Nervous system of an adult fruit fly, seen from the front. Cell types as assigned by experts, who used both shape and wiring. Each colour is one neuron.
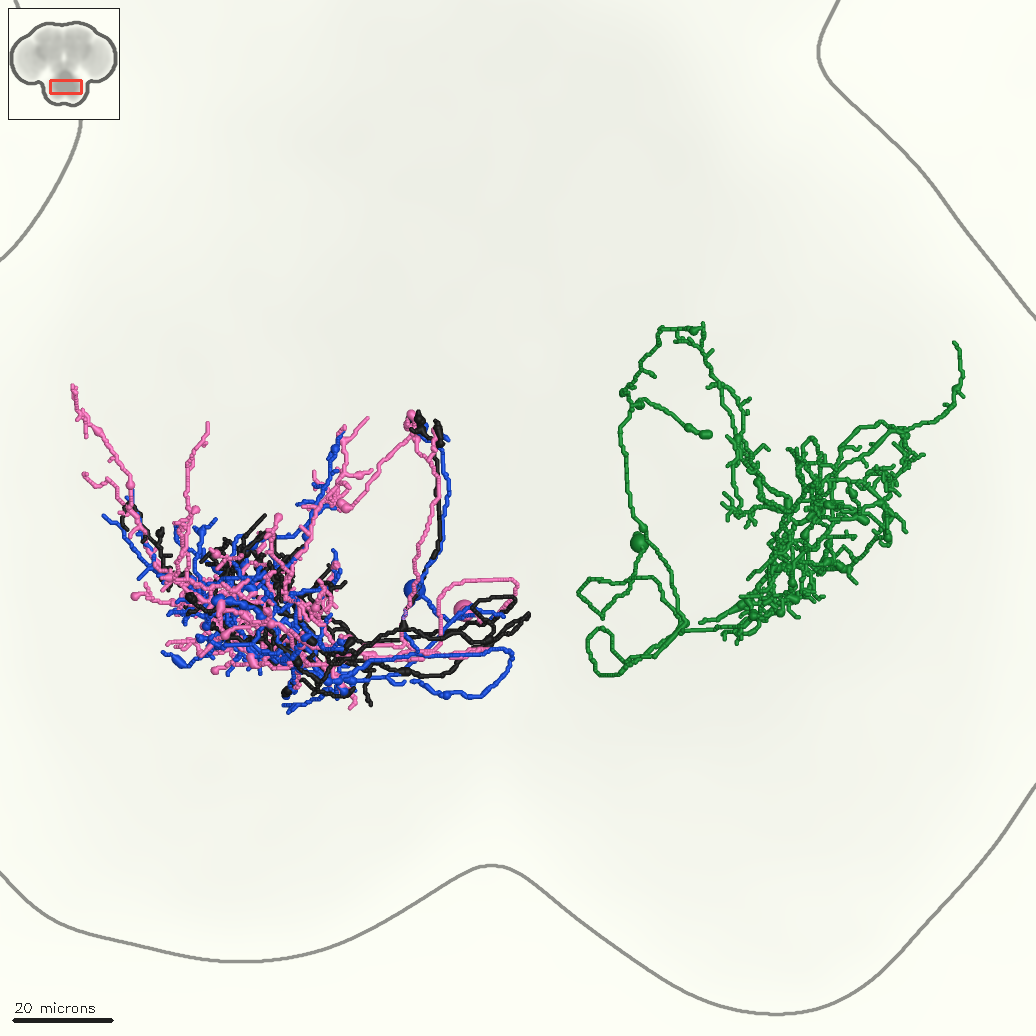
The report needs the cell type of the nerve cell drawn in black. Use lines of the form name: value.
cell type: IN01B050_a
